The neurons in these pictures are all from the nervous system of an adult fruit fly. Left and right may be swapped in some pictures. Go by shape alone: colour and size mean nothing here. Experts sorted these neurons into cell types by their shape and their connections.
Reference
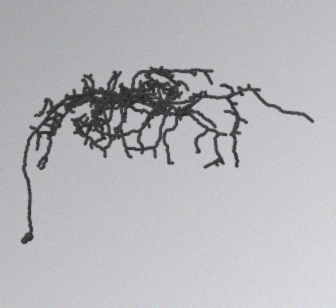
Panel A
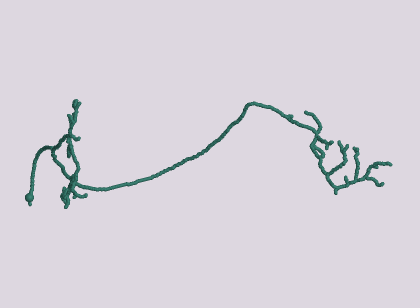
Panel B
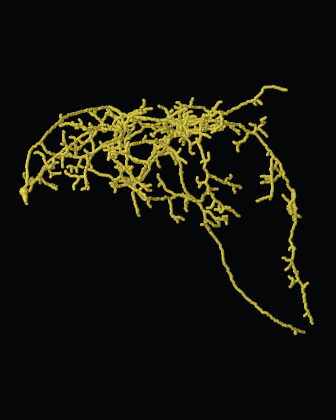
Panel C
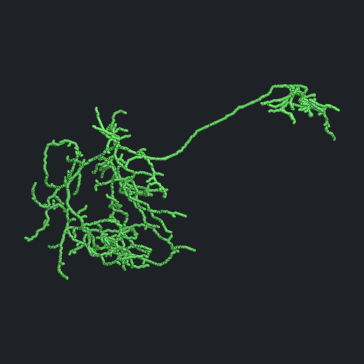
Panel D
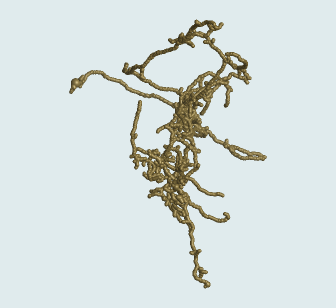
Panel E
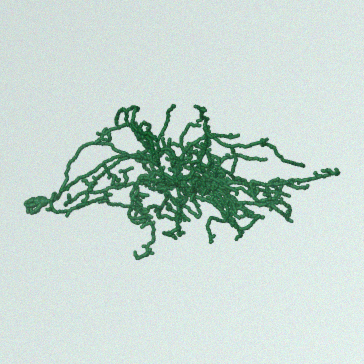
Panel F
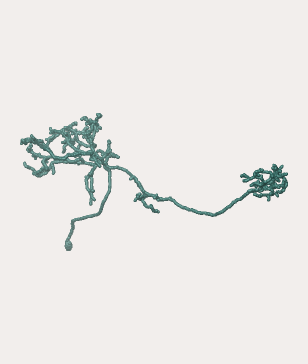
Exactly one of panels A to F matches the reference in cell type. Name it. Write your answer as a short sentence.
The neuron in panel B is of the same cell type.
